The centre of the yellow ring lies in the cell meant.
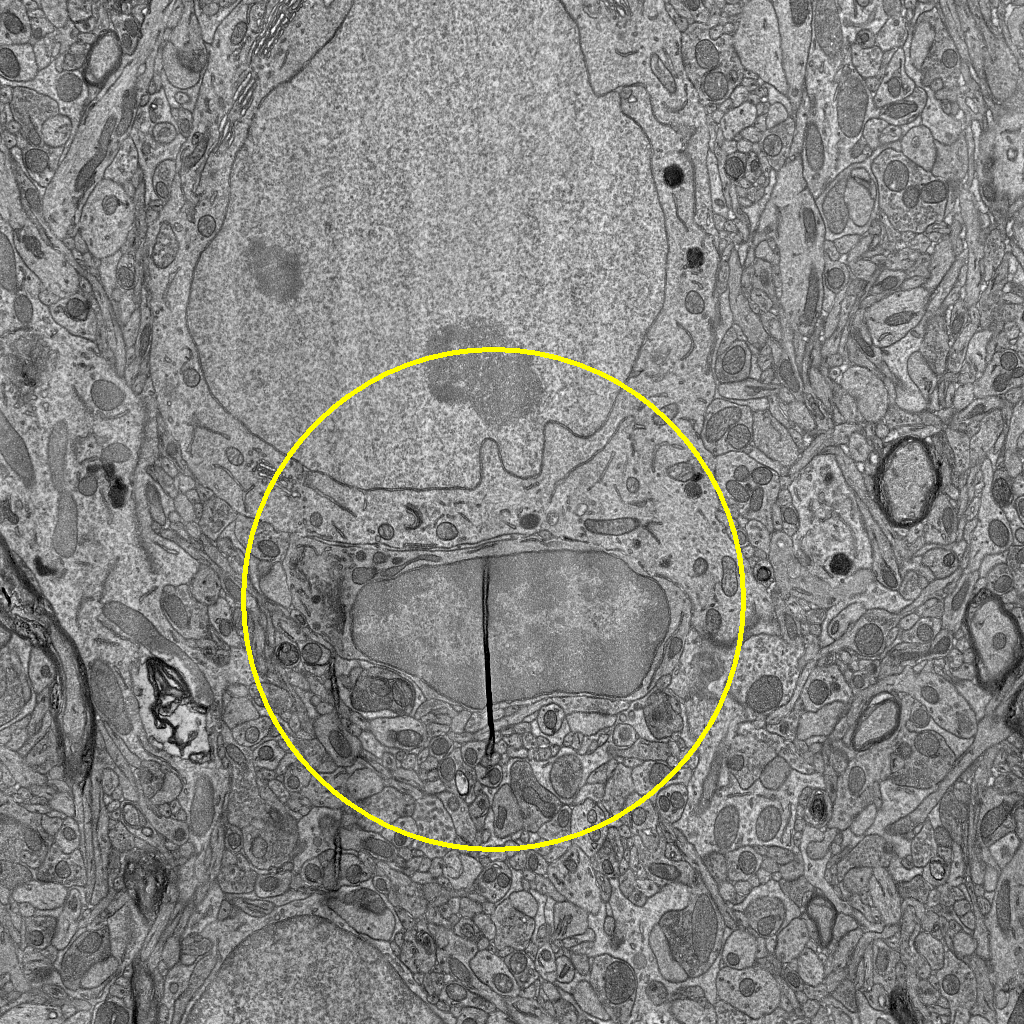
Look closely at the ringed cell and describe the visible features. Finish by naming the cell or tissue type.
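Look at the nucleus: it's an elongated oval with its long axis horizontal, and its whole outline sits inside the ring. Its chromatin is mottled, with irregular darker patches scattered throughout. You won't find a distinct nucleolus here. The ringed cell is a microglial cell.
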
